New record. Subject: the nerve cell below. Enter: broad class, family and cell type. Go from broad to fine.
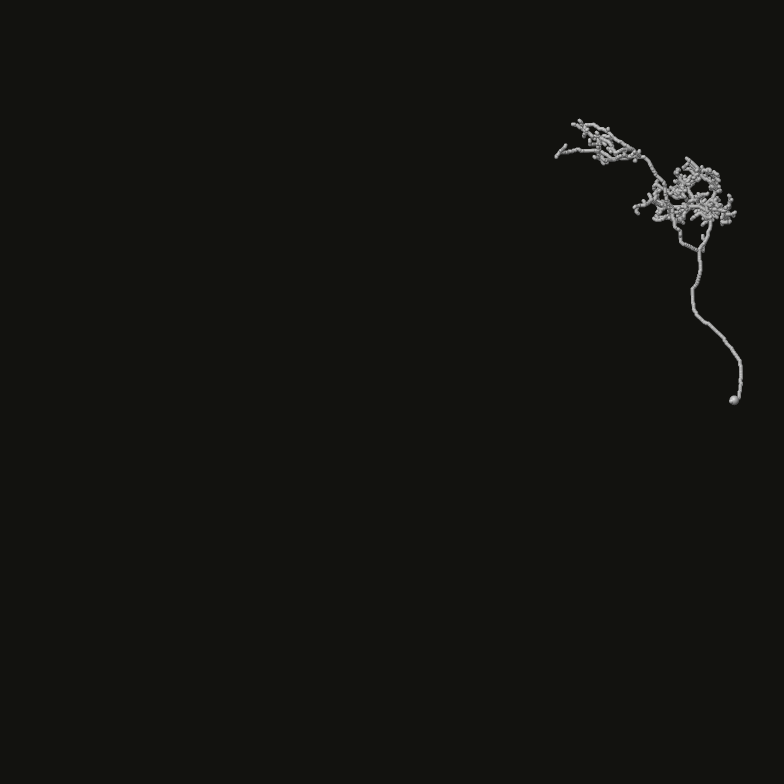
central-brain intrinsic neuron; hemilineage LHa2; CB1114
